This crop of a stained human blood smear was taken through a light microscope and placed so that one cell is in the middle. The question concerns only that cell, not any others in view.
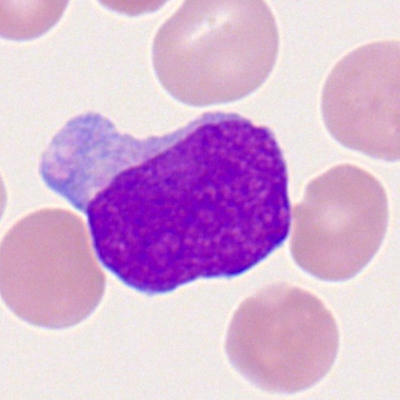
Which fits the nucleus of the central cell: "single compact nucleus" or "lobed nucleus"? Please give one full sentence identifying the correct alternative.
There is a single undivided, compact nucleus of round, oval or kidney shape in the cell.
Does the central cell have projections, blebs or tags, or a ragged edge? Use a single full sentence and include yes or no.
Yes, what the cell shows is a rough outline, frayed or with projections, blebs or tags.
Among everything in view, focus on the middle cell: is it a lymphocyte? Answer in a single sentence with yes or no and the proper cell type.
No, not a lymphocyte but a blast is the cell in the centre.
